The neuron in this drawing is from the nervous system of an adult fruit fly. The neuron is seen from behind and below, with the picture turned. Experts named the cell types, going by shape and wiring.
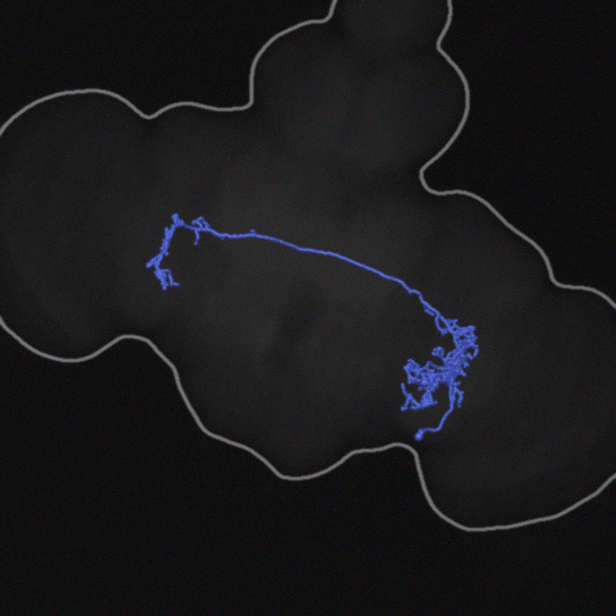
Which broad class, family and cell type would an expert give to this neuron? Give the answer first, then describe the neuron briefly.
This is a central-brain intrinsic neuron. Its family is hemilineage VLPl&p1_lateral. The cell type is AVLP338. As drawn here it is wider than it is tall.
